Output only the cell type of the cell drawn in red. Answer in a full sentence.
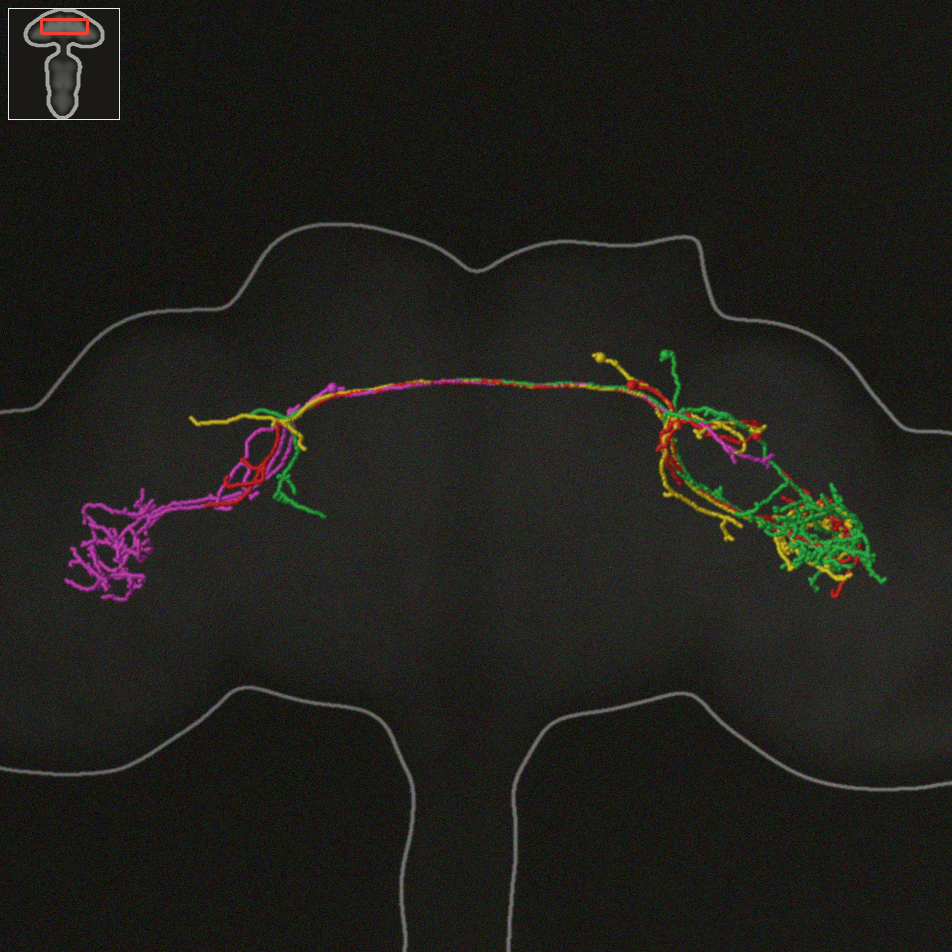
The cell type is LHAD3a8.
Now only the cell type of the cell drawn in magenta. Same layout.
The cell type is CB2934.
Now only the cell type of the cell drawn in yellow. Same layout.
The cell type is CB3124.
